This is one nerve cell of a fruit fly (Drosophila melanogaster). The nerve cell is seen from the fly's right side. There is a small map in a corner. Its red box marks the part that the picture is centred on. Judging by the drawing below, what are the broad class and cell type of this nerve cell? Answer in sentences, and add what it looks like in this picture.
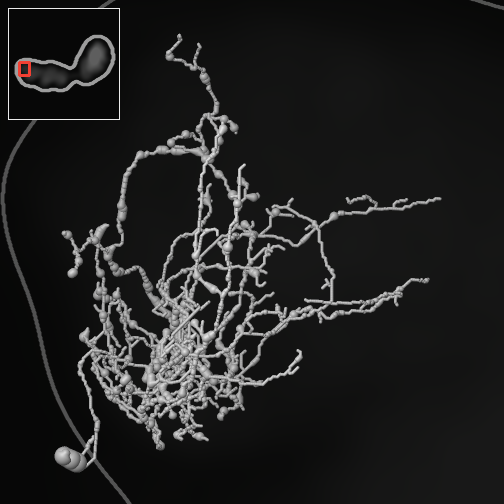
Its broad class is nerve-cord intrinsic neuron. Its cell type is INXXX302. Its cell body lies at the lower left of the picture. The picture shows dozens of branch ends.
